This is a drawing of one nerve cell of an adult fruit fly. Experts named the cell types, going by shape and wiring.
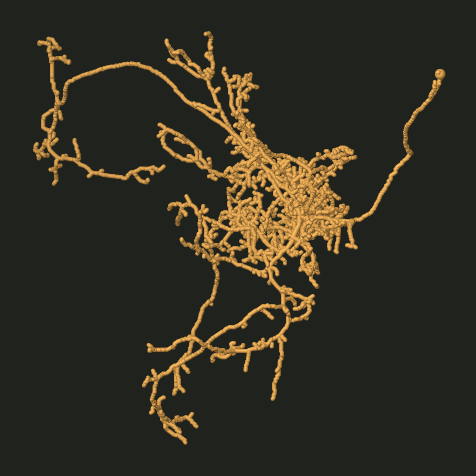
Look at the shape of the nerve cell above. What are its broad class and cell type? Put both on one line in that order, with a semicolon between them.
central-brain intrinsic neuron; PLP093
